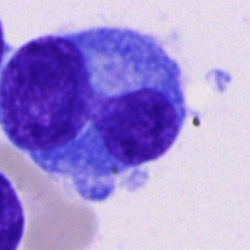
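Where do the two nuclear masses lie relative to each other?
They touch near the centre of the cell.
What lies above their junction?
A paler area of cytoplasm.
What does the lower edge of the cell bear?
Small rounded cytoplasmic blebs.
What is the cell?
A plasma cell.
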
